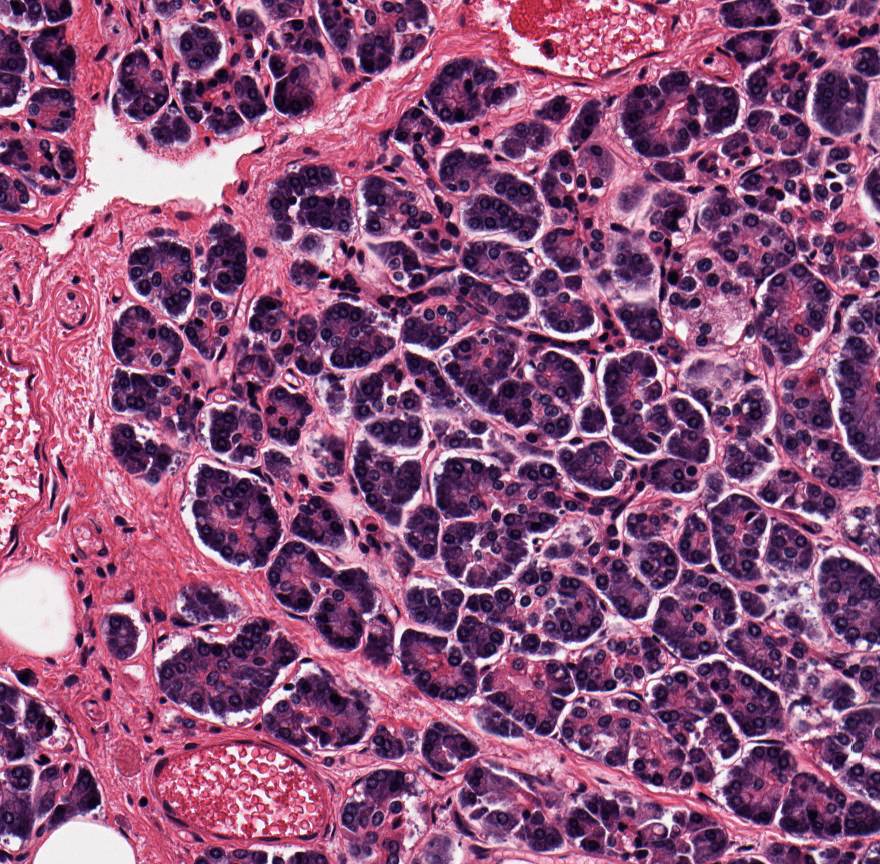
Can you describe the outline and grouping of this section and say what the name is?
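I see closely packed acini filling the field, grouped into lobules by pink fibrous septa, the broadest running down the left side. Each acinar cell has a round nucleus toward its base, dark purple basal cytoplasm and a paler, pinker apical zone. This is pancreas.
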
